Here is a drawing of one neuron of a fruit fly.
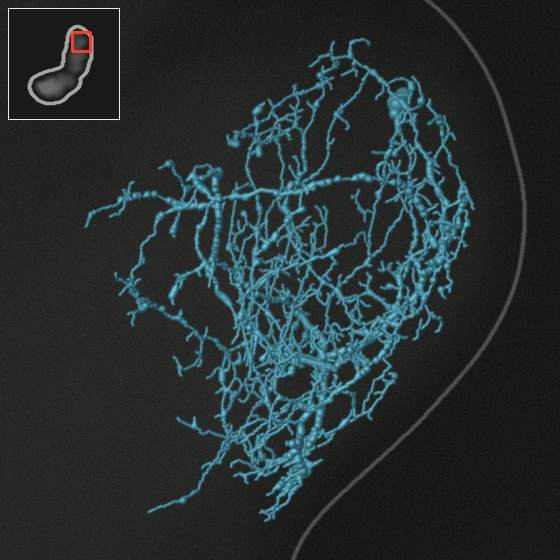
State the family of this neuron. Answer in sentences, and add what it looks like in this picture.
The family is hemilineage 04B. Its broad class is nerve-cord intrinsic neuron. The picture shows more than a hundred branch ends. In this view it is about as wide as it is tall.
